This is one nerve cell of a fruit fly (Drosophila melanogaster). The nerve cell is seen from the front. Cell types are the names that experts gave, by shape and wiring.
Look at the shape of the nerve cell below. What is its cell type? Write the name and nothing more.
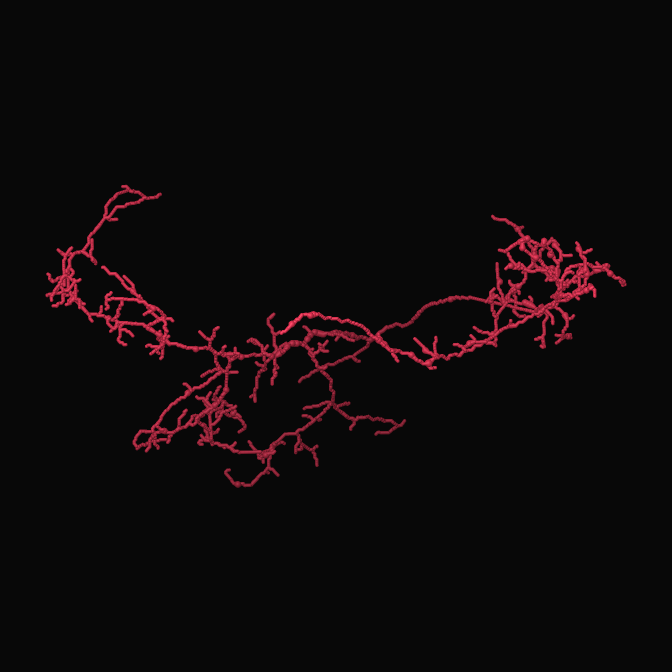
SMP315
